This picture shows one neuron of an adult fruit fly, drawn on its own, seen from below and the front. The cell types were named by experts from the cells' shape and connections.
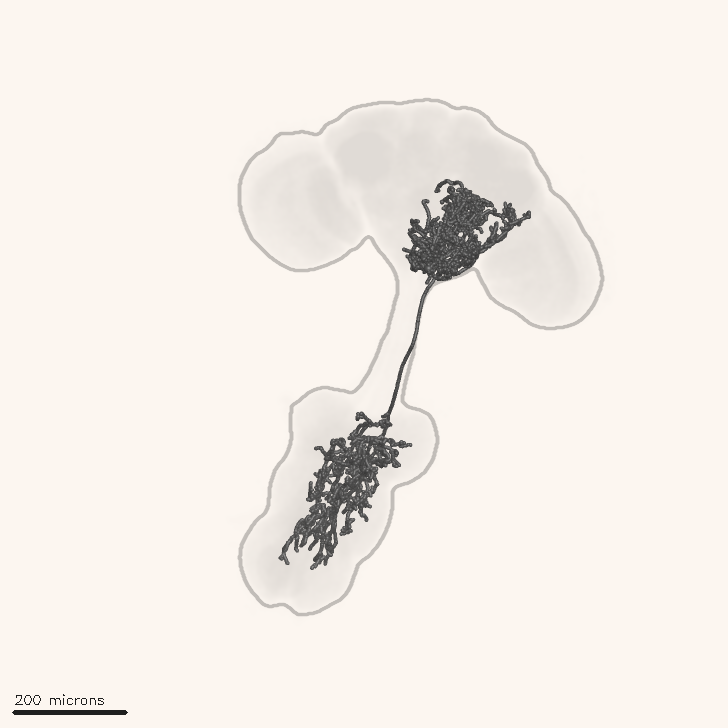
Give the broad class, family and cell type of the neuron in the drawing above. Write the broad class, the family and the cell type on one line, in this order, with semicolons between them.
descending neuron; DNge; DNge047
